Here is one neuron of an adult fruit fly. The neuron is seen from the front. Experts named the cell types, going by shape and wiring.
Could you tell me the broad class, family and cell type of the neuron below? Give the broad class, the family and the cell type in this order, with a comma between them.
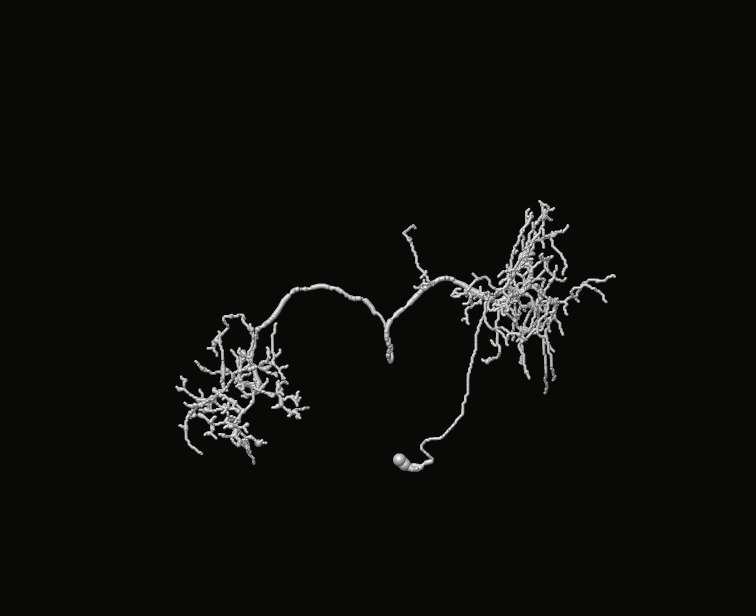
nerve-cord intrinsic neuron, hemilineage 07B, IN07B029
